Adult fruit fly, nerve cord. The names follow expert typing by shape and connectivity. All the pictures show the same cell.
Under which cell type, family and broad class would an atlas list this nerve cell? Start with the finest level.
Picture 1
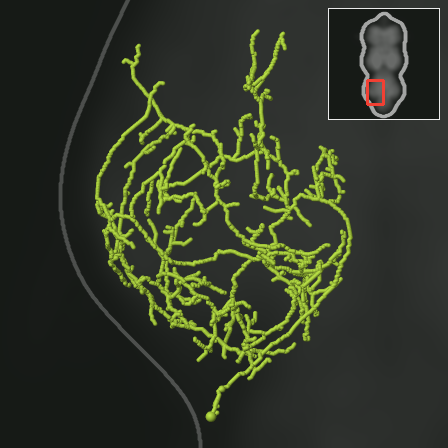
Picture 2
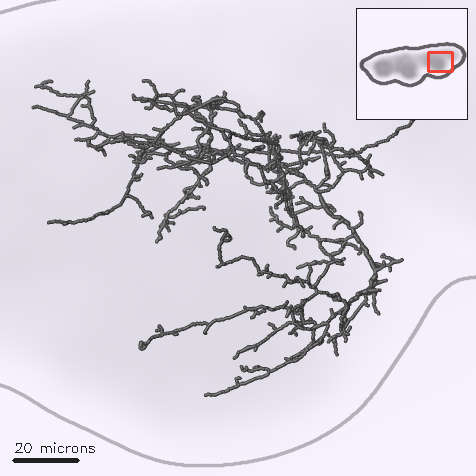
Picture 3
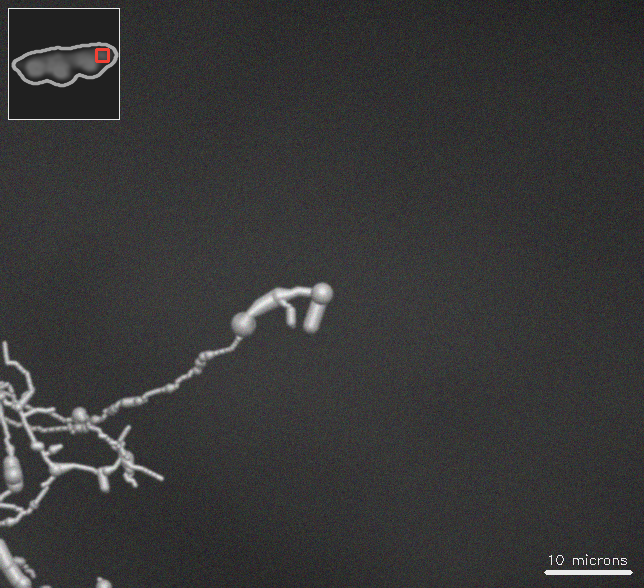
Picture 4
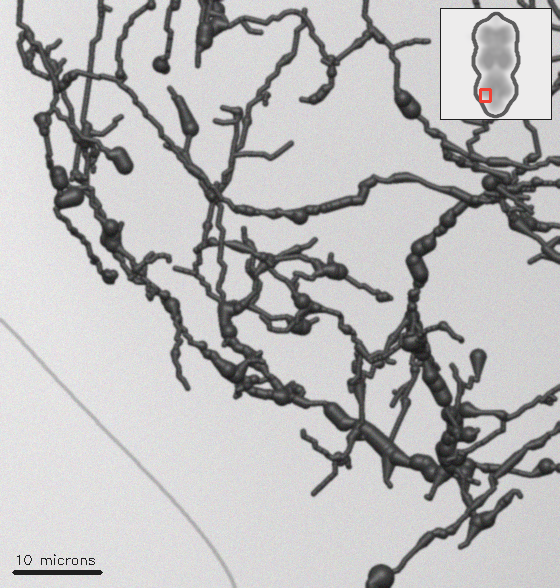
IN03A064; hemilineage 03A; nerve-cord intrinsic neuron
